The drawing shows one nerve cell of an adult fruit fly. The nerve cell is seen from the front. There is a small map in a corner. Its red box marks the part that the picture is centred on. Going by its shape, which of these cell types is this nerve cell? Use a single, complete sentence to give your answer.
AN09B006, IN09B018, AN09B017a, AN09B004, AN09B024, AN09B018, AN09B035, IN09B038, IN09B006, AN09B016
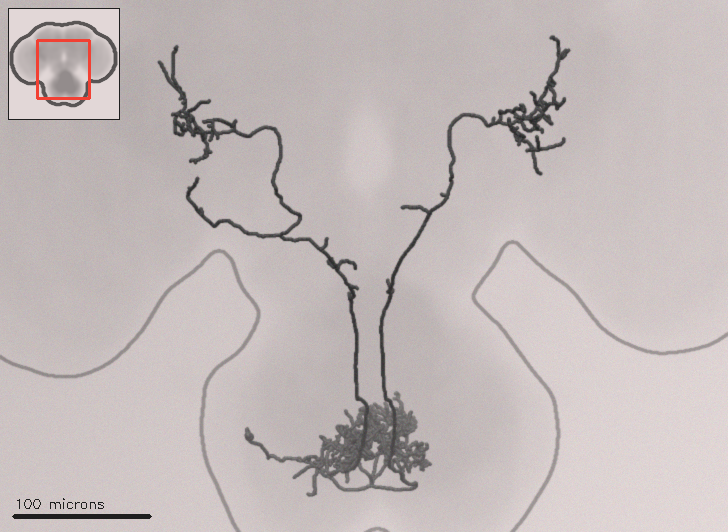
The cell type name for this nerve cell is AN09B016.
